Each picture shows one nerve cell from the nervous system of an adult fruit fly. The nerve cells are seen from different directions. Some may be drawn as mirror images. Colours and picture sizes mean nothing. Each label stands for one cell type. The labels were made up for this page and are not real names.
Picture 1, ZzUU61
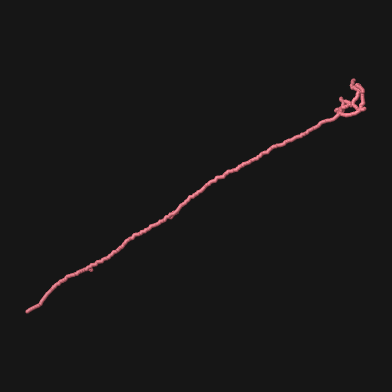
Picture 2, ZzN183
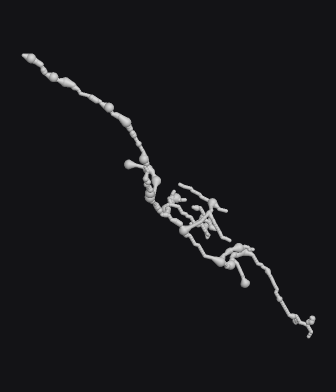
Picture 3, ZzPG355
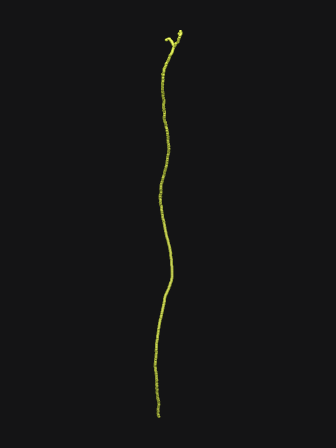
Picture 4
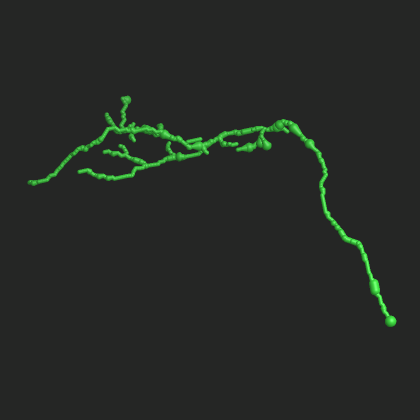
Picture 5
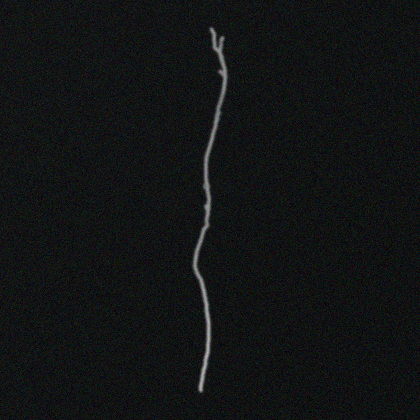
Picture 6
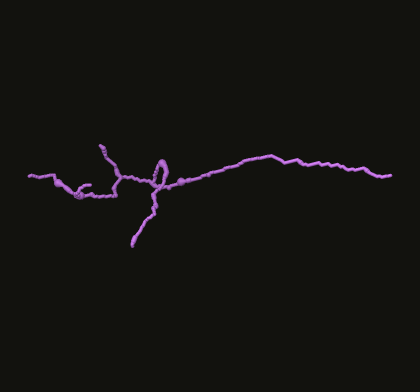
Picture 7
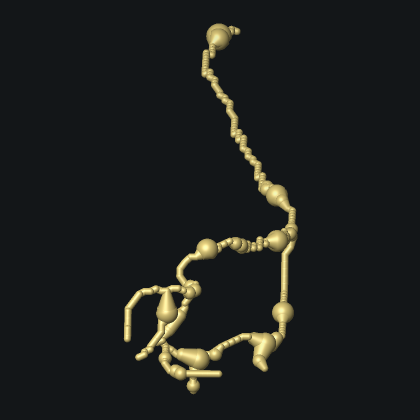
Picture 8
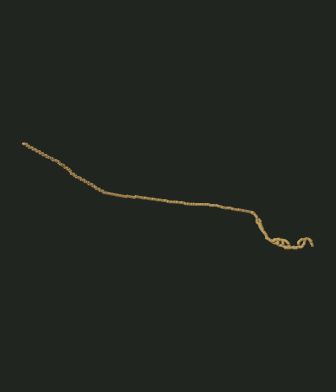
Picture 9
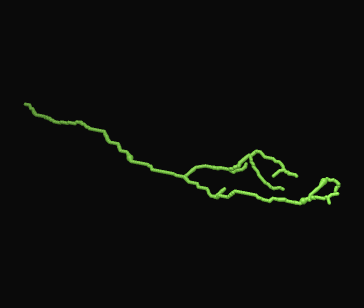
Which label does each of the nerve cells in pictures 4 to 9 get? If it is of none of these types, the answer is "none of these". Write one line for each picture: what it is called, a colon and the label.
4: none of these
5: ZzPG355
6: ZzN183
7: ZzN183
8: none of these
9: ZzN183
